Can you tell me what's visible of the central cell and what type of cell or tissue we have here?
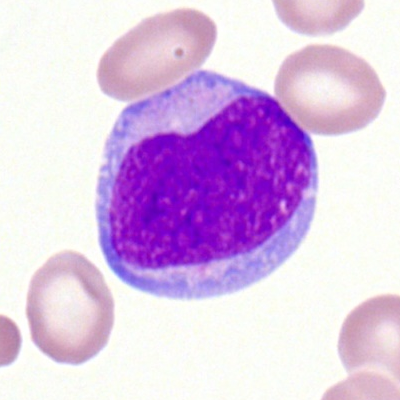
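The outline is roughly round, with a smooth edge. Most of the cell is nucleus, and its upper border has a single notch. In the cytoplasm I can make out fine, faint pinkish granules. This is a myeloblast.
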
